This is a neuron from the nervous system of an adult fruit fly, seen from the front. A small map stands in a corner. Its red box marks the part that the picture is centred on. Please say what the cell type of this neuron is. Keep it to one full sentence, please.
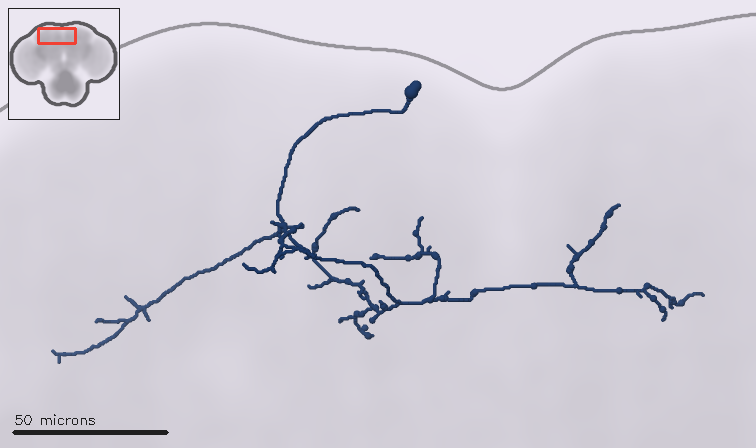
The cell type name CL195 applies to this neuron.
